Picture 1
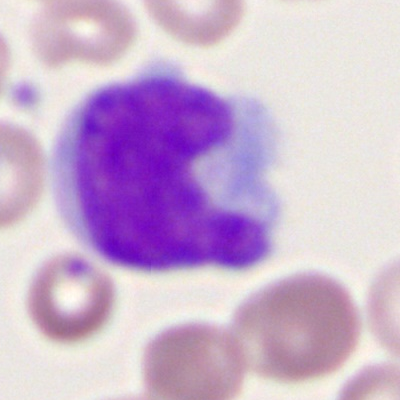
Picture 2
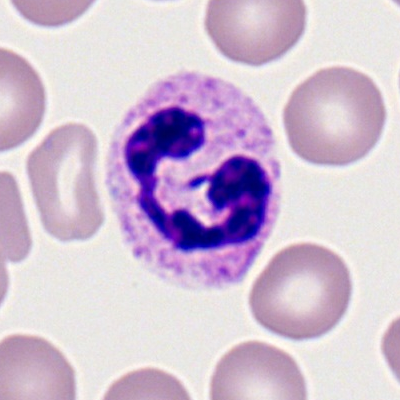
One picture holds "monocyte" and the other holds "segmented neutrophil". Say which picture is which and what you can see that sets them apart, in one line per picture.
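Picture 1 – monocyte. No distinct granules are seen in the cytoplasm.
Picture 2 – segmented neutrophil. Fine lilac granules are scattered through the cytoplasm.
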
